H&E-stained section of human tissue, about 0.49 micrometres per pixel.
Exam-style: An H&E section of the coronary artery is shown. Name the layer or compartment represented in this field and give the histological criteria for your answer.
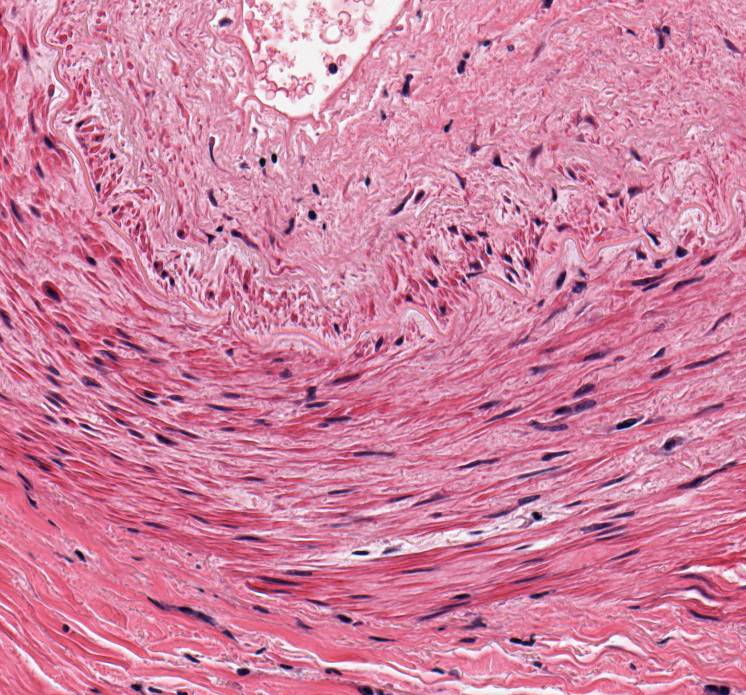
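This is the tunica media, the cellular middle band, whose smooth muscle cells have elongated, cigar-shaped nuclei in parallel curving rows.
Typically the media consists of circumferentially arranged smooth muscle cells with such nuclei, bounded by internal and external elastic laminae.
A thin wavy eosinophilic line across the upper-middle field separates this band from loose tissue above. The layers bow around beneath a small irregular lumen at top centre holding a few pale round cells.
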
